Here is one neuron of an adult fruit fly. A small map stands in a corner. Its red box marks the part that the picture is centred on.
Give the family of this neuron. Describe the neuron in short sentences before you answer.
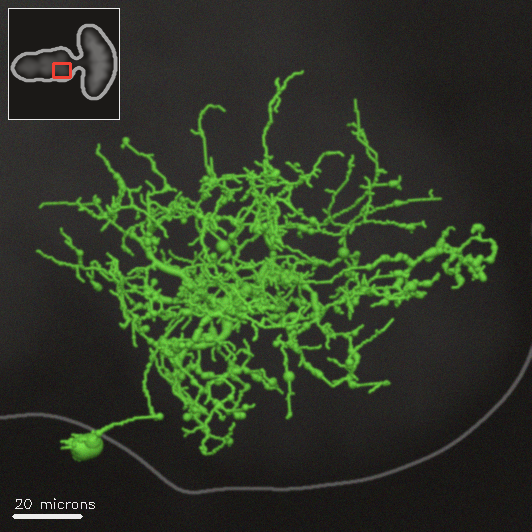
The cell body is at the lower left of the picture. From left to right in the picture it spans about 140 microns. The picture shows more than a hundred branch ends. Its broad class is nerve-cord intrinsic neuron. The family is hemilineage 21A.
